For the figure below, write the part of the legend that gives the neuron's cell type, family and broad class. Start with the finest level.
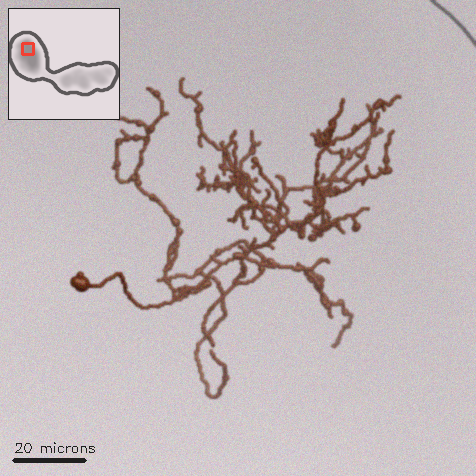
LHAV2b11; hemilineage VLPl2_posterior; central-brain intrinsic neuron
